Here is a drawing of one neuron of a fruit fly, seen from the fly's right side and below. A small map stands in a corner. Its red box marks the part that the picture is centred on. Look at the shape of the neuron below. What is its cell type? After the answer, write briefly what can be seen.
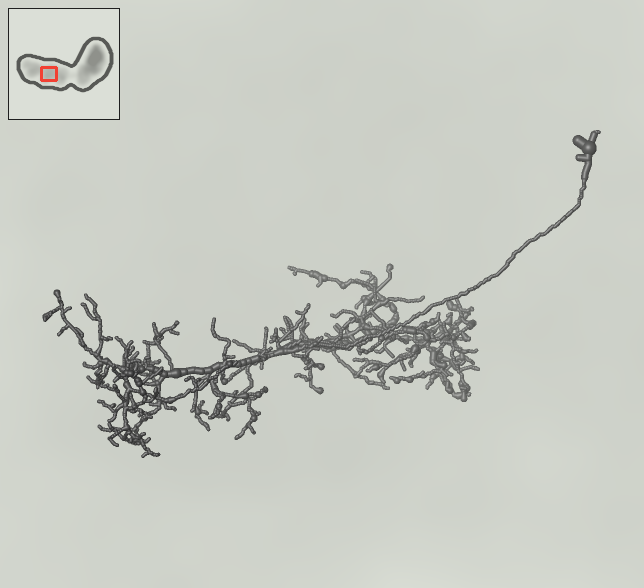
Its cell type is IN09A022. This is a nerve-cord intrinsic neuron. The cell body can be seen at the upper right of the picture. As drawn here it is wider than it is tall.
